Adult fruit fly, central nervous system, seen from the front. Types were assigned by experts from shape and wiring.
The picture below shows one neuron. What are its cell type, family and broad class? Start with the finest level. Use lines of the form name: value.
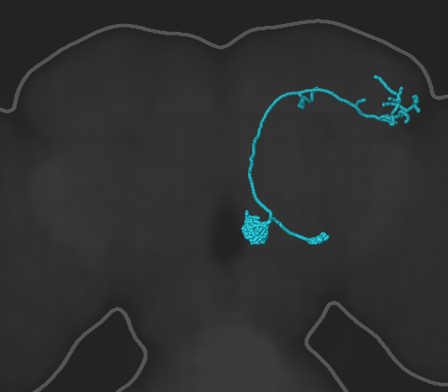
cell type: VC5_lvPN
family: hemilineage ALlv1
broad class: central-brain intrinsic neuron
